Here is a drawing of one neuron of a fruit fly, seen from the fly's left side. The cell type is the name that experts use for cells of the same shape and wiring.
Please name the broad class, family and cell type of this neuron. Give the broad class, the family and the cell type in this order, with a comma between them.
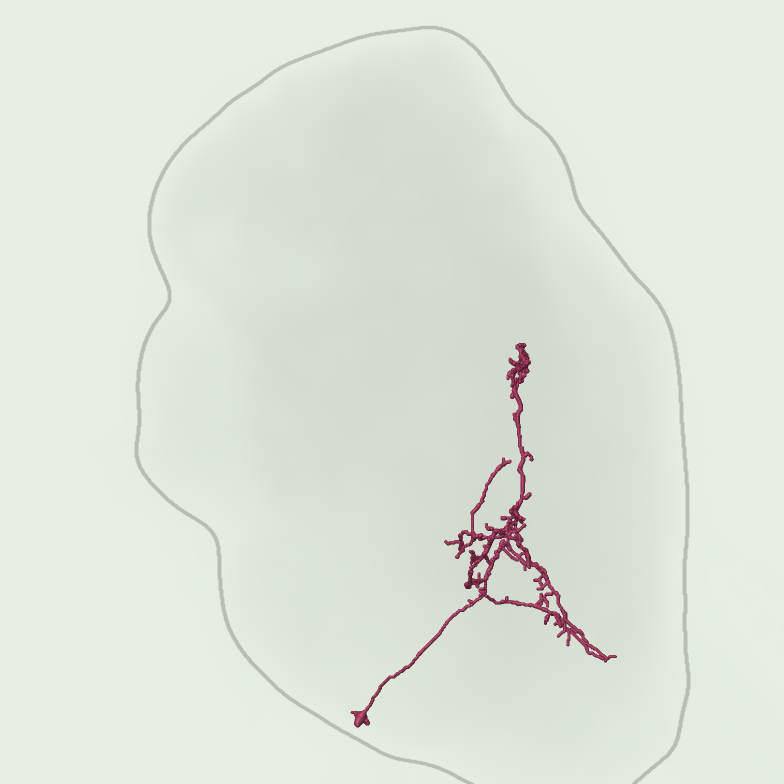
central-brain intrinsic neuron, hemilineage MX7, GNG544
